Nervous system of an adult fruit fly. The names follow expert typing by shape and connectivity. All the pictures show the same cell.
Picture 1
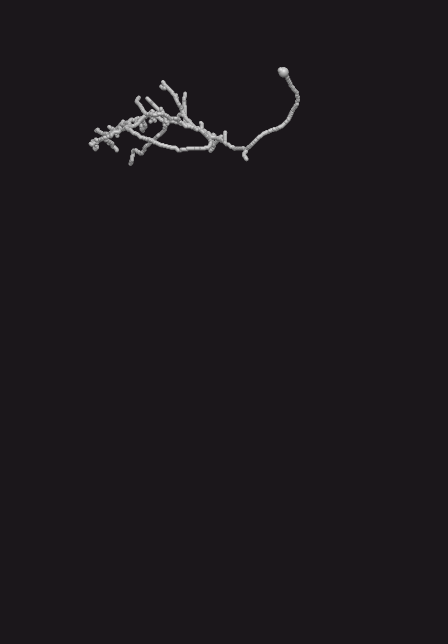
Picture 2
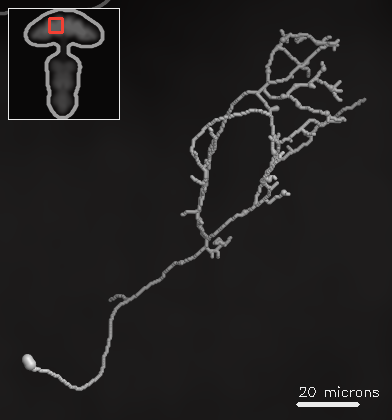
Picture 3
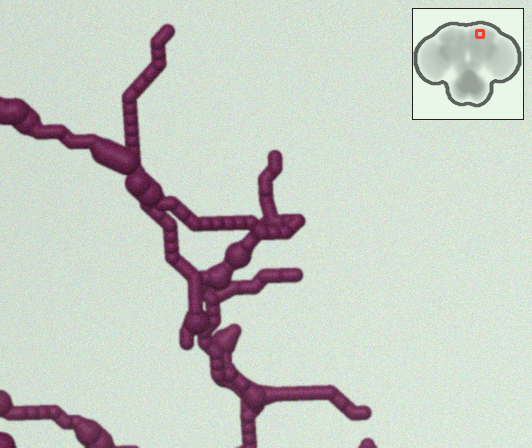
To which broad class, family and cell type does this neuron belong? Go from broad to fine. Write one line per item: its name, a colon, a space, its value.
broad class: central-brain intrinsic neuron
family: hemilineage SLPad1_posterior
cell type: SIP045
